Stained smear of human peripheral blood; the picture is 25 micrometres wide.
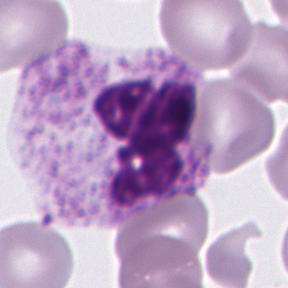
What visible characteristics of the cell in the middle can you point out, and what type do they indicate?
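The outline strikes me as irregular and somewhat angular, not smoothly round. Deep notches divide the nucleus into lobes. It lies off-centre, toward the right. The granules are spaced apart, so they leave the outline of the nucleus unhidden. It is a segmented neutrophil.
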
